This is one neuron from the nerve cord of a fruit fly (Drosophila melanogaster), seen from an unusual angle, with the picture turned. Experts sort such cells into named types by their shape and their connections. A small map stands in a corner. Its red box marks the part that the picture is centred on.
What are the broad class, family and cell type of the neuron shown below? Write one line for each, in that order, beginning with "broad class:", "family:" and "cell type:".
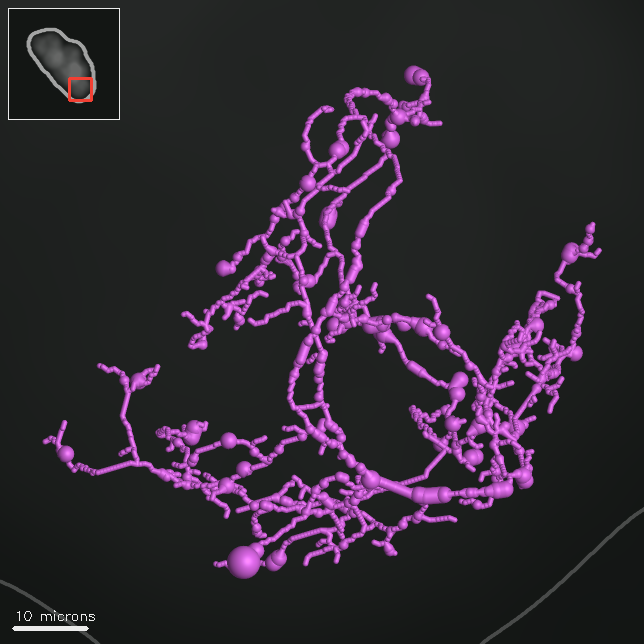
broad class: nerve-cord intrinsic neuron
family: hemilineage 09A
cell type: IN09A071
